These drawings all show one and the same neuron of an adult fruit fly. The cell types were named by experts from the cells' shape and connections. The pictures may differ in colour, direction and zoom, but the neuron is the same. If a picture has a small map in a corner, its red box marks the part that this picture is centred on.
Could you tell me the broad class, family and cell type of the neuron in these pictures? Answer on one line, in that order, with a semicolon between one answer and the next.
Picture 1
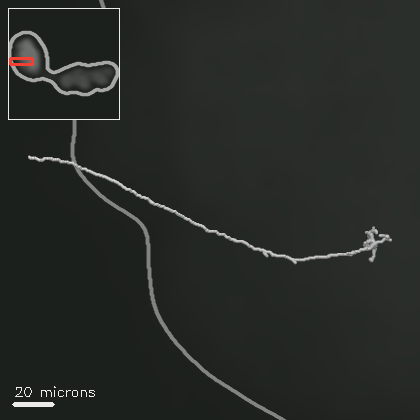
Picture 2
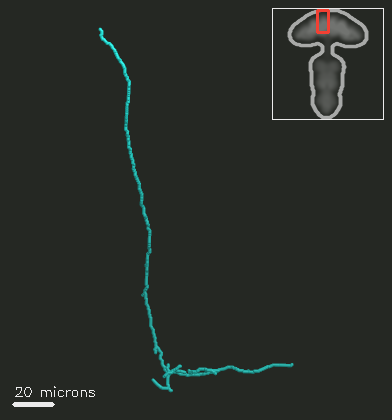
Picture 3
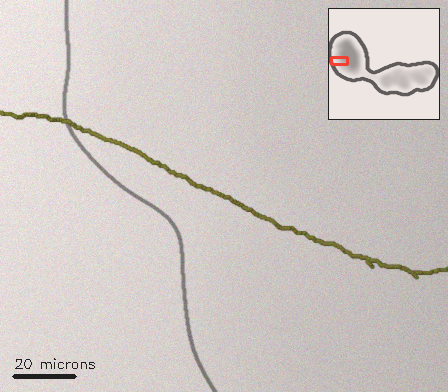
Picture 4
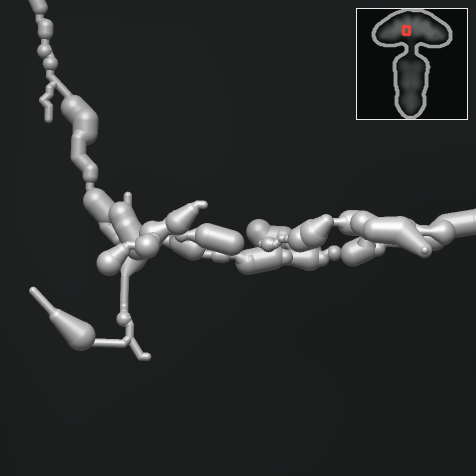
sensory neuron entering the brain; class mechanosensory; JO-ED1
